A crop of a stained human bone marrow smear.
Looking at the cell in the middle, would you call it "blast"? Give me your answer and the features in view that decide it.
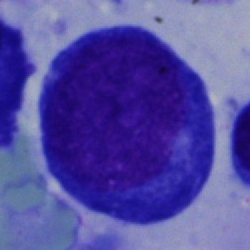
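Blast does not fit; this is a proerythroblast. Deciding feature: cytoplasm deep blue.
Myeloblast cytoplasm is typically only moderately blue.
The deep tint sets this cell apart from blast. Otherwise seen: round, smooth outline; fine, evenly spread chromatin; a paler cytoplasmic patch at lower right beside the nucleus; no granules. Parts of other cells at left and right edges, not touching it.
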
